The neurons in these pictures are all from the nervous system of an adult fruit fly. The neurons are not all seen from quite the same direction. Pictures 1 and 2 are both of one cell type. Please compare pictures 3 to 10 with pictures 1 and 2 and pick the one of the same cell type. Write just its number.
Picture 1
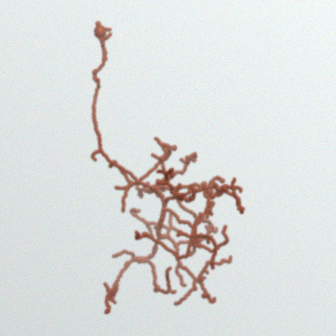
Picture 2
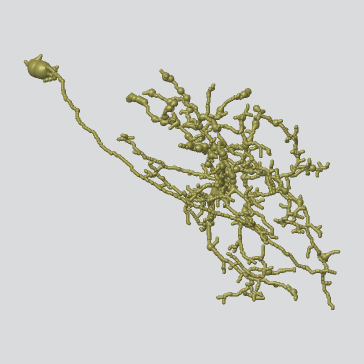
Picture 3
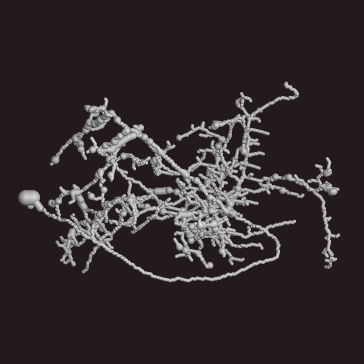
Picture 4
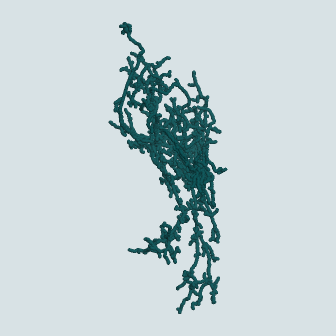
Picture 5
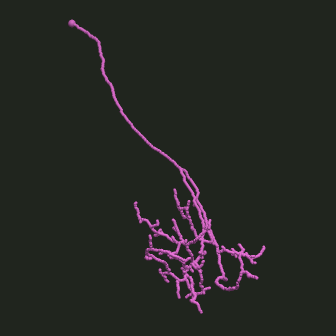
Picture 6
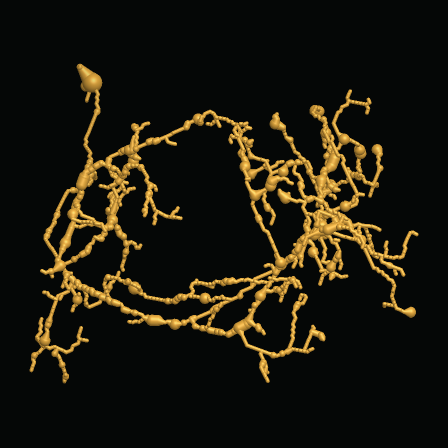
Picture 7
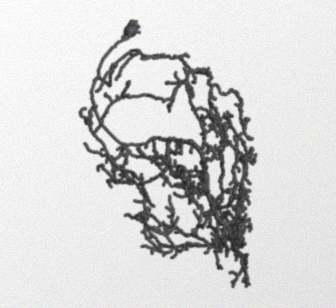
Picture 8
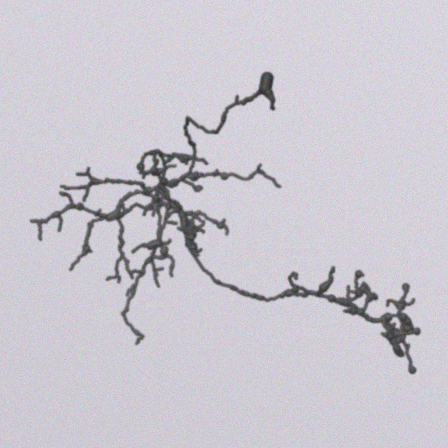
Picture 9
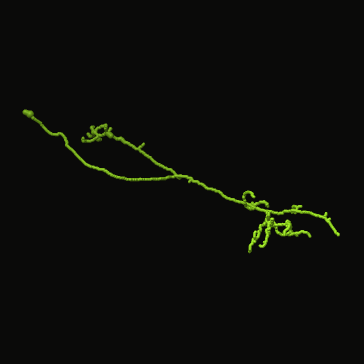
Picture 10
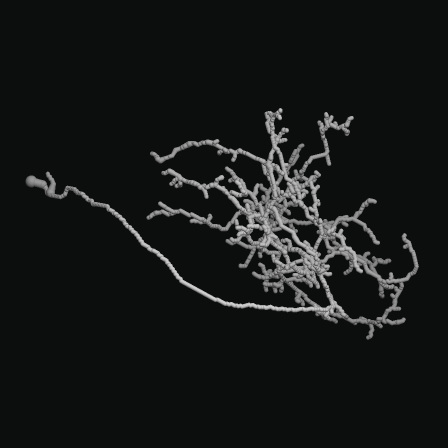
10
